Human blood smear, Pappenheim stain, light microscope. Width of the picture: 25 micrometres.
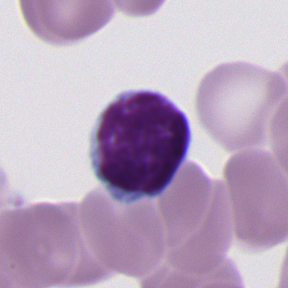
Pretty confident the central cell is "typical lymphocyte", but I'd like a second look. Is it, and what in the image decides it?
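Yes, typical lymphocyte suits this cell well. See how the thin rim of cytoplasm is pale blue.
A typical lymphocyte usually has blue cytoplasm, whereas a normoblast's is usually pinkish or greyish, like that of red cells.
That colour speaks for typical lymphocyte and against normoblast. Now the nucleus: it is round, with no indentation or lobes, its chromatin dense and deep purple, and no nucleoli are visible.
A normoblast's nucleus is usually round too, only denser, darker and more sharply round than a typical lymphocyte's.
So on its own the nucleus could fit either name. The roughly round cell measures about 10 by 9 micrometres; its nucleus, about 9 by 8 micrometres, fills about 80% of it.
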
